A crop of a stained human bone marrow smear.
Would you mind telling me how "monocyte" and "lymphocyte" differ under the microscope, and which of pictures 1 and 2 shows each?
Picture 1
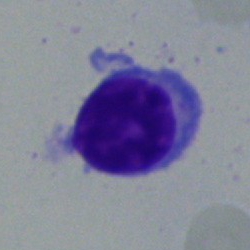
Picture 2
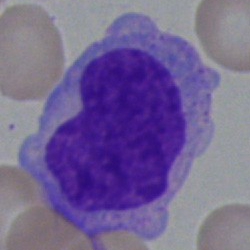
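Lymphocyte in picture 1, monocyte in picture 2. Chromatin: lymphocyte dark purple with a few paler patches; monocyte finely mottled, not packed into dense dark blocks. Cytoplasm: lymphocyte widest on the right, no granules visible, a small blue tag projecting from the upper left.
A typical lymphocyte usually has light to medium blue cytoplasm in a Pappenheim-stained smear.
Monocyte cytoplasm is pale greyish-blue, with its rim widest at the upper right. Border: monocyte irregular, with rounded bulges along the edge. Surroundings: small scattered purple specks near the lymphocyte, with no cell touching it; red cells around the monocyte, not covering its nucleus.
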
